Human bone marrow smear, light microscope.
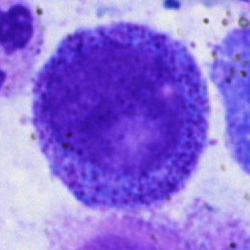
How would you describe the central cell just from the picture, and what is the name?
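You can't see where the nucleus ends, because granules cover its edge. Near the cell's centre there's a paler zone. Down at the lower edge, the cytoplasm showing between the granules is bluish, and the margin is beaded with granules instead of smooth. It's a promyelocyte.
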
